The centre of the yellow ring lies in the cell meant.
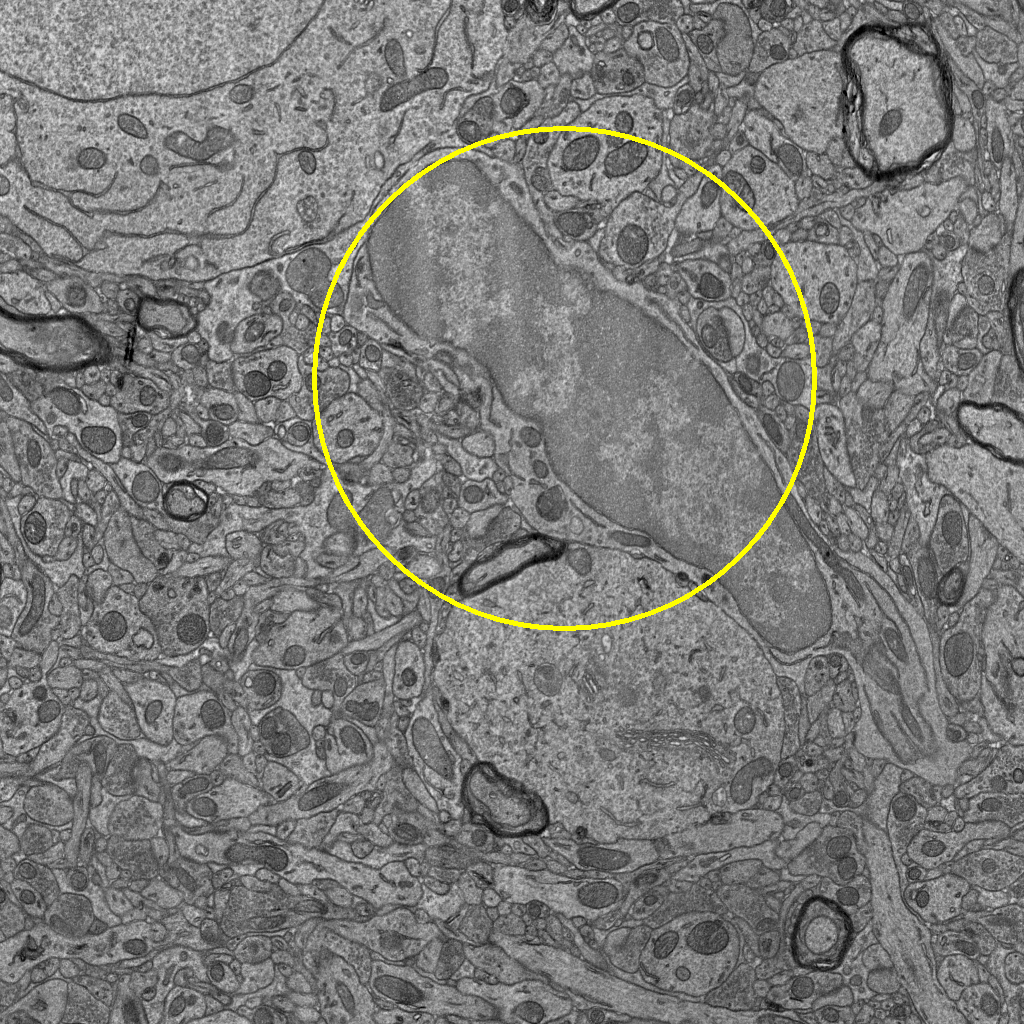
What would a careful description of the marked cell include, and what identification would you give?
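See how the nucleus runs long and narrow, diagonally from upper left to lower right? Its outline's smooth, no deep folds, and you can't clearly make out a nucleolus. That's a microglial cell.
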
